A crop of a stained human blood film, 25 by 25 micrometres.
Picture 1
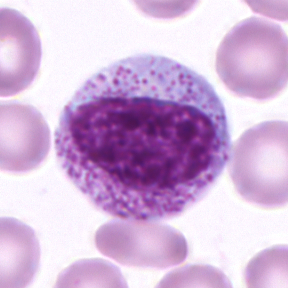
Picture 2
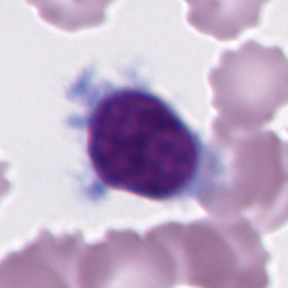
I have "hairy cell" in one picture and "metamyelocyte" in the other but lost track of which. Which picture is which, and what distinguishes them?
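First picture's the metamyelocyte, second's the hairy cell. The metamyelocyte has a round, smooth outline and measures about 15 micrometres across.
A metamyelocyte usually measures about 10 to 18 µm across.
Its chromatin is dark purple and coarsely clumped, and there are no nucleoli.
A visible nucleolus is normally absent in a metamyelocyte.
Its cytoplasm is pale lilac-blue, holds many small reddish-purple granules, and has no vacuoles.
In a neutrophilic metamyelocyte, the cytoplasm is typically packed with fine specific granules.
The hairy cell looks different at its edge, which is fringed with fine hair-like projections, most clearly on the left side. Its nucleus is oval, about 10 by 9 micrometres, with a smooth outline and no indentation, and its chromatin is dark purple but only moderately clumped.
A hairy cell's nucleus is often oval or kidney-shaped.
Its cytoplasm is pale blue and shows no granules, the main contrast with the granular metamyelocyte.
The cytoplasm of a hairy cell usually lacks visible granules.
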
